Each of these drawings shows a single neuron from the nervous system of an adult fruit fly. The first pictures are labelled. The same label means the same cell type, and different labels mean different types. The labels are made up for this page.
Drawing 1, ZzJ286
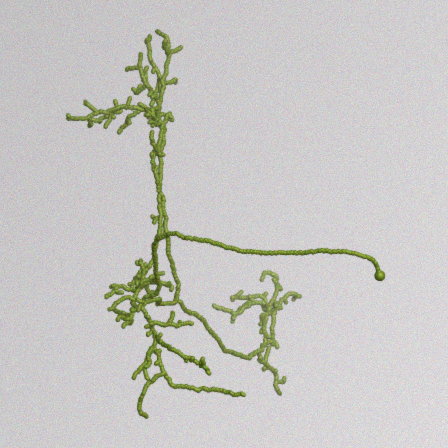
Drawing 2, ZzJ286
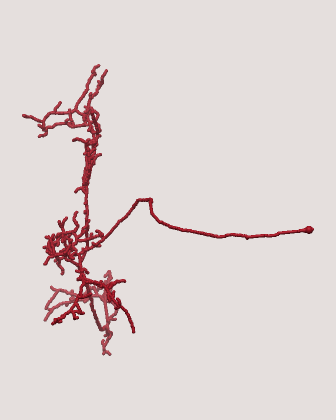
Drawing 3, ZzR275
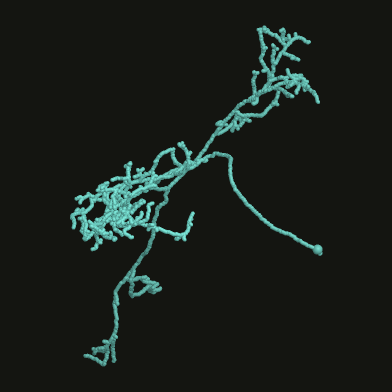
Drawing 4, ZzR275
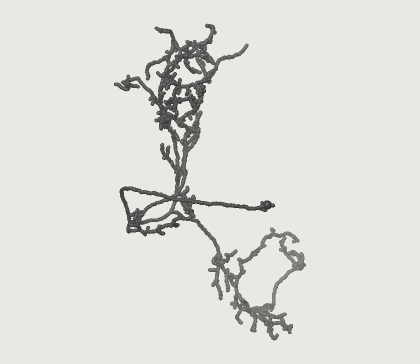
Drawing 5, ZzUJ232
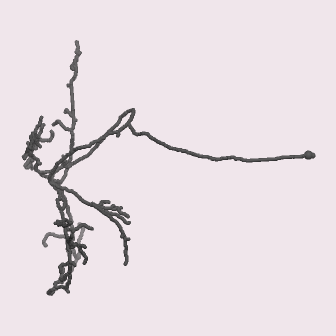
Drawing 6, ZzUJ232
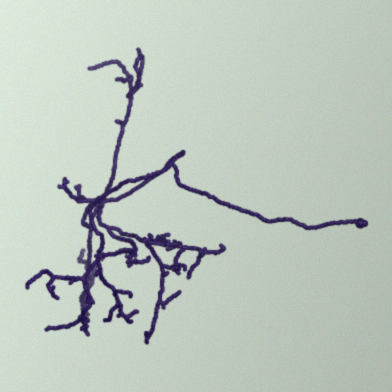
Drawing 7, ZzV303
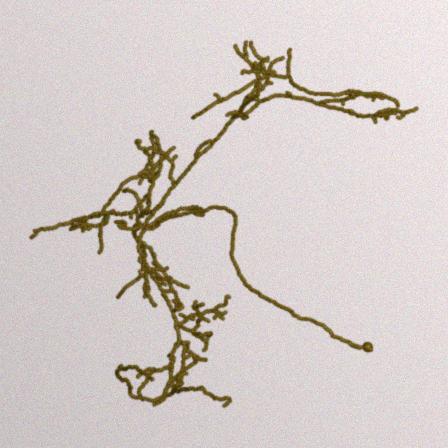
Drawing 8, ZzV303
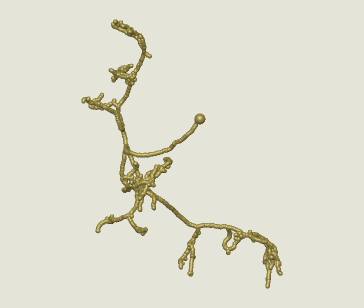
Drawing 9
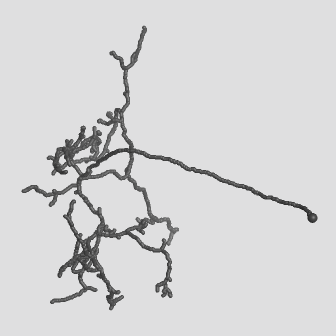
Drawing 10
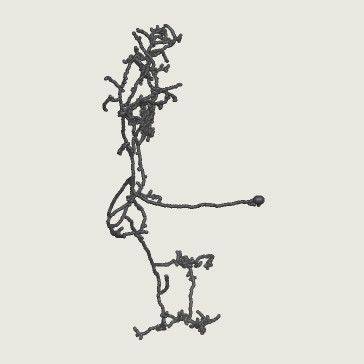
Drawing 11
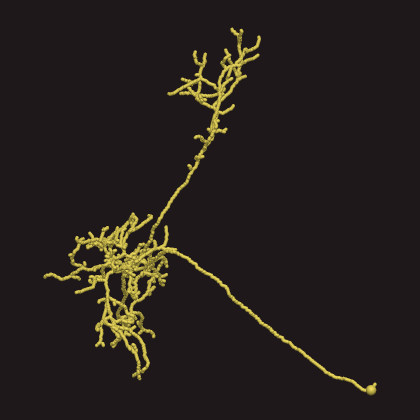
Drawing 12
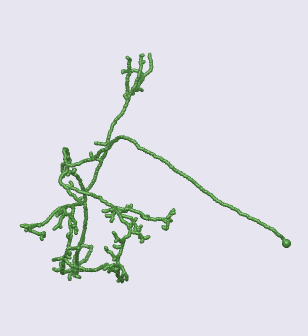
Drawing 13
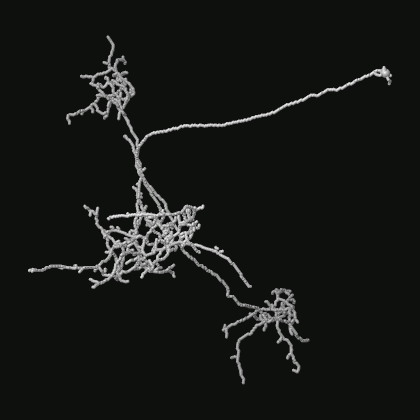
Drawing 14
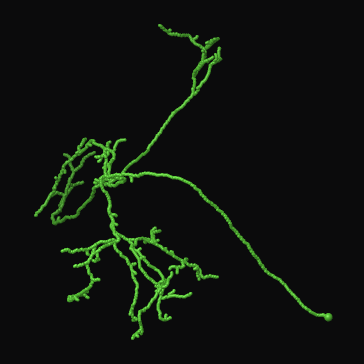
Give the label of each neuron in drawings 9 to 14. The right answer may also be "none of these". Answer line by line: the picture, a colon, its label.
9: ZzUJ232
10: ZzR275
11: ZzJ286
12: ZzUJ232
13: ZzJ286
14: ZzUJ232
